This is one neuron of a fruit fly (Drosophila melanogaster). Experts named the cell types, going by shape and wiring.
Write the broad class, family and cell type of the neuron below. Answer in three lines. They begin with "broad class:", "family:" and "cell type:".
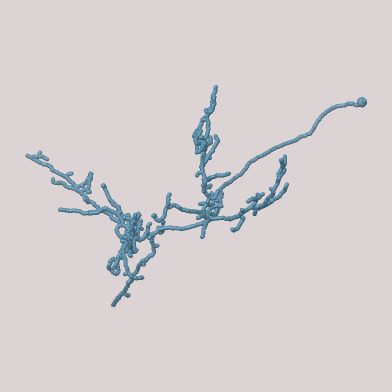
broad class: central-brain intrinsic neuron
family: hemilineage MD3
cell type: AMMC018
